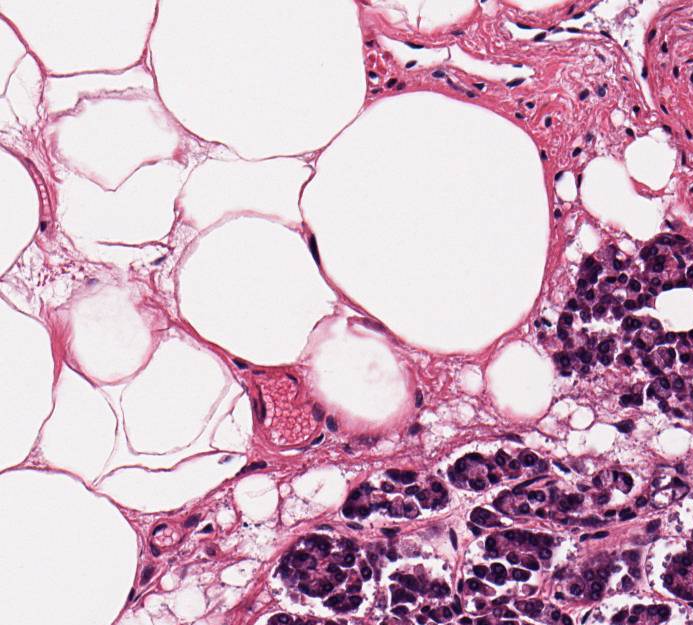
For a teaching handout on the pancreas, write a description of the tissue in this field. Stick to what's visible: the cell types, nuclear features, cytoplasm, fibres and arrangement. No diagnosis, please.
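So, fat cells fill the upper and left parts, and the dark-staining cells keep to the lower right, packed in rounded groups with crowded, dark purple nuclei. Between fat cells just left of centre, lower half, there's a small vessel filled with red blood cells.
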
